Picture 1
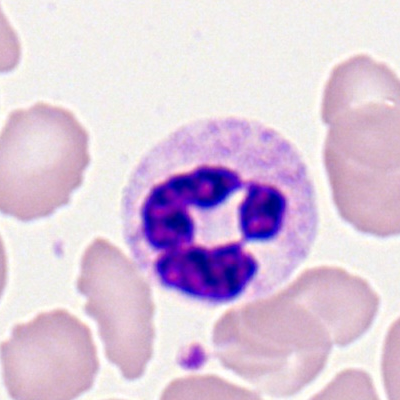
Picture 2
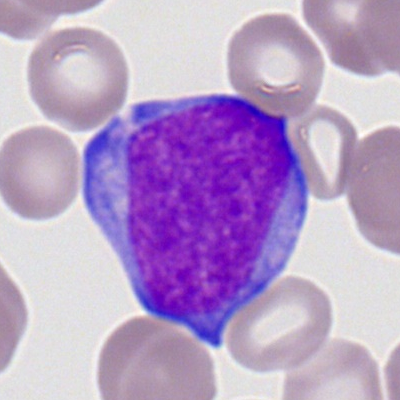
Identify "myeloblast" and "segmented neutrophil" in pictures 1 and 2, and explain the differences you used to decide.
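Picture 1 shows a segmented neutrophil; picture 2 shows a myeloblast. The segmented neutrophil has a round, smooth outline, whereas the myeloblast's outline is angular, with straight stretches and pointed corners, and a tapered point of cytoplasm projects from its bottom. In picture 1 the nucleus is divided into several lobes set in a ring around a pale central space; in picture 2 it is a single unlobed mass that fills most of the cell.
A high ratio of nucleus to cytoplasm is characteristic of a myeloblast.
The chromatin of the segmented neutrophil is dark purple and coarsely clumped.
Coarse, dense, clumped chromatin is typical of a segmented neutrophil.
The neutrophil's cytoplasm is abundant and pale pinkish-lilac, without vacuoles; the myeloblast's cytoplasm stains deep blue and is darkest at the outer edge of the cell. Fine, faint lilac granules are spread throughout the cytoplasm of the segmented neutrophil, while none are seen in the myeloblast.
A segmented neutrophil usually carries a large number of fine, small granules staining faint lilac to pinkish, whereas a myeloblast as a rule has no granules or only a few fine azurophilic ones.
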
